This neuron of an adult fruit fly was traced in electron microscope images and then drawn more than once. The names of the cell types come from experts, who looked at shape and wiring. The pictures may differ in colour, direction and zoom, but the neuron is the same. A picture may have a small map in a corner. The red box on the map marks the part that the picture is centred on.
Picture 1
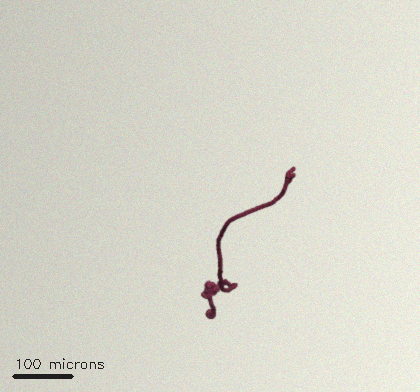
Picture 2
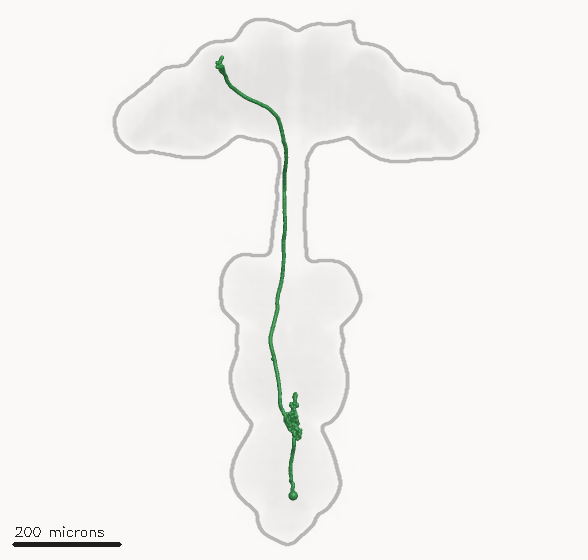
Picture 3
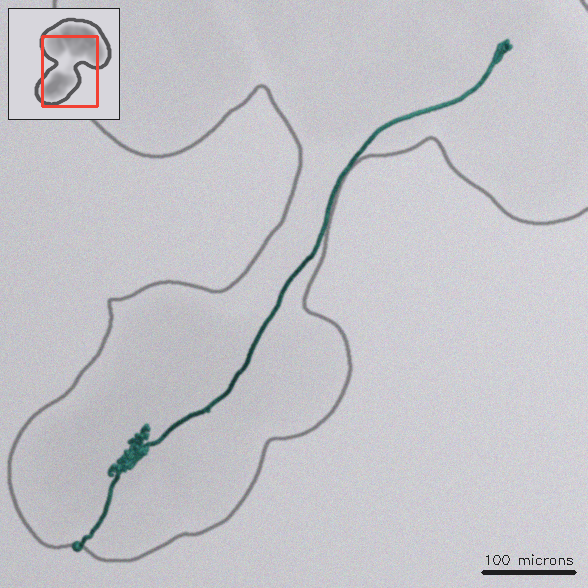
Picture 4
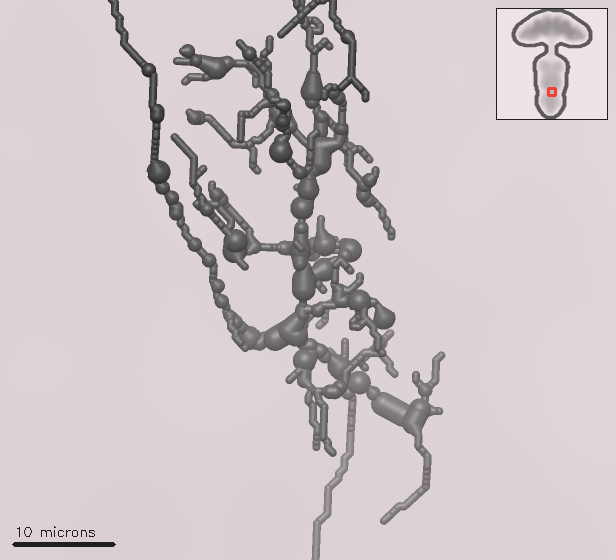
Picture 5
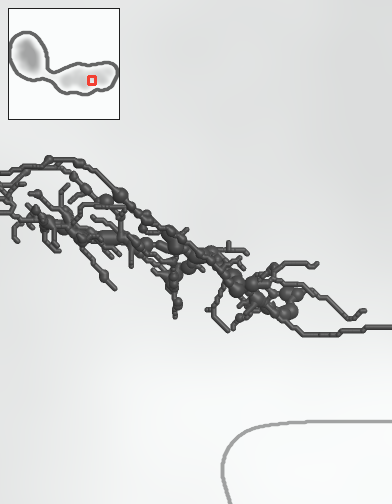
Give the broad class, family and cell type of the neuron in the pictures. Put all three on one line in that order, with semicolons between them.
ascending neuron; hemilineage 10B; AN10B048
